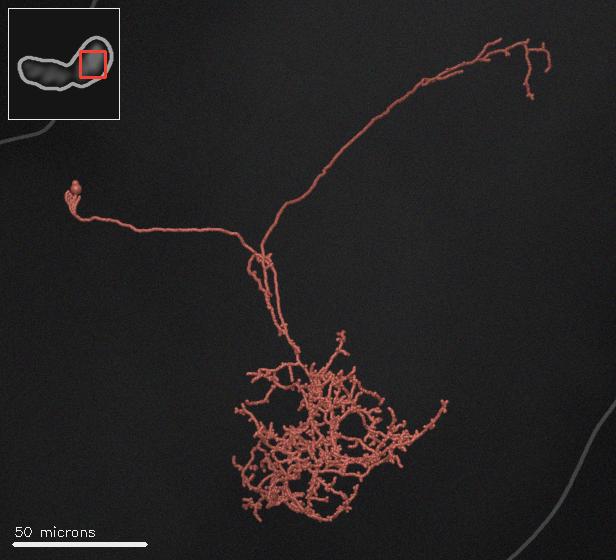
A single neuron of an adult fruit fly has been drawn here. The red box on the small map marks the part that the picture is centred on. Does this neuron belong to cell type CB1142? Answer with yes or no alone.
no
